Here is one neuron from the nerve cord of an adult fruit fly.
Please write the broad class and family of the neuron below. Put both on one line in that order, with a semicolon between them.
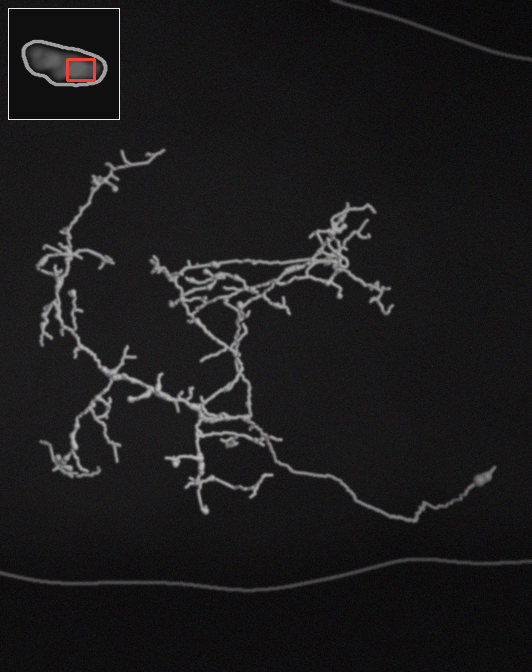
nerve-cord intrinsic neuron; hemilineage 13B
